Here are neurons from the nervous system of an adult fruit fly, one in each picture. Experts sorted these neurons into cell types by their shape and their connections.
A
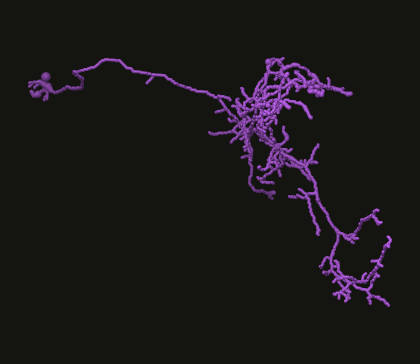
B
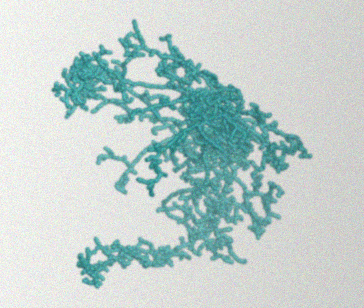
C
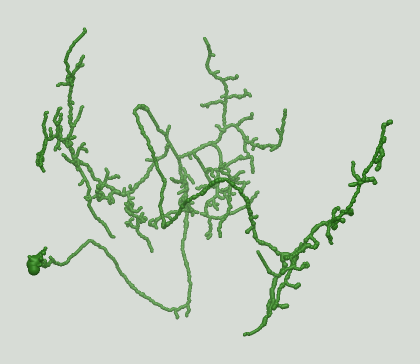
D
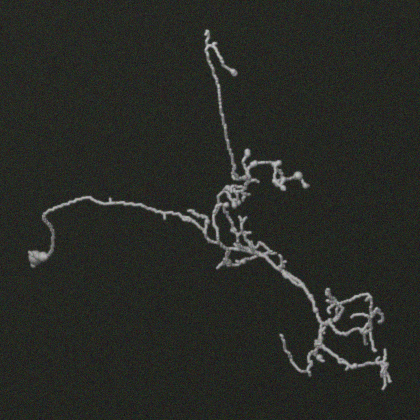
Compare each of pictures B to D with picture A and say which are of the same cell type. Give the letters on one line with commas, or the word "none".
D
